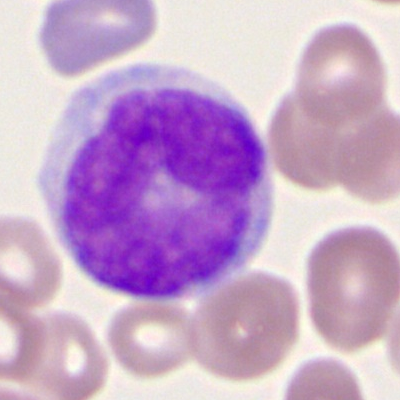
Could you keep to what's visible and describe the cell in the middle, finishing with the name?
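The cell has a smooth, round outline. Its nucleus fills most of the cell. The chromatin is clumped into darker purple patches. No granules are visible in the cytoplasm. This cell is a monocyte.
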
